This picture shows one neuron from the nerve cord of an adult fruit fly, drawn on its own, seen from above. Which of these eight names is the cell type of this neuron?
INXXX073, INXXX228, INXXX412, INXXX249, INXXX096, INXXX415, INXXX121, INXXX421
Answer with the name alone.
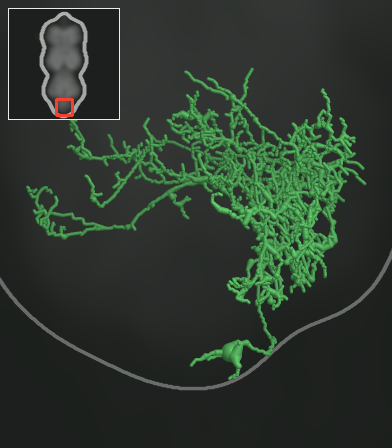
INXXX228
